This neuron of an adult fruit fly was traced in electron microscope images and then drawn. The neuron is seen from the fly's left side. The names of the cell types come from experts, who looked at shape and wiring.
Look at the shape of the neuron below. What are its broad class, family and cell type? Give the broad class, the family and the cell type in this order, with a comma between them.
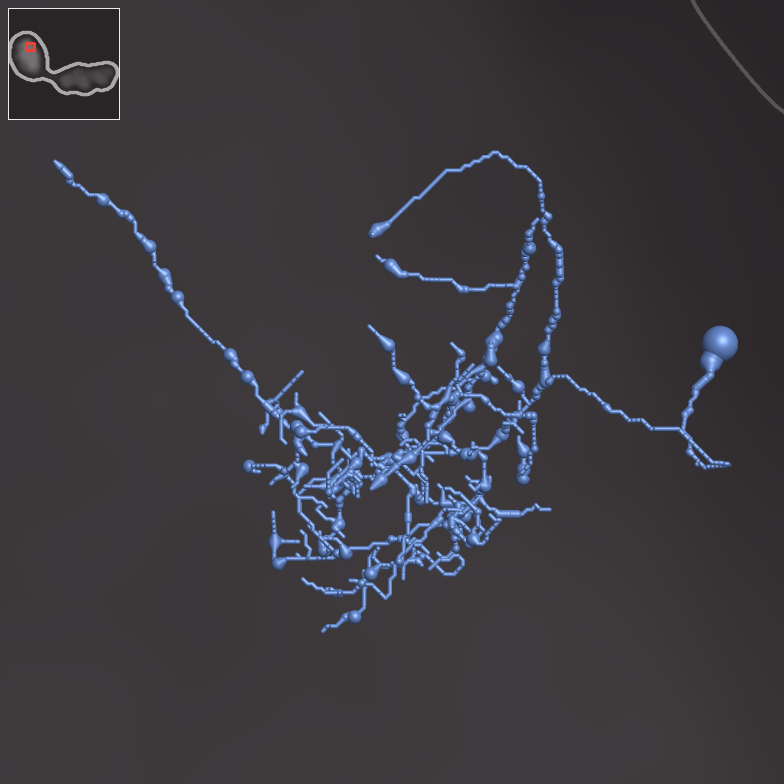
central-brain intrinsic neuron, hemilineage SLPp&v1_posterior, CB1874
